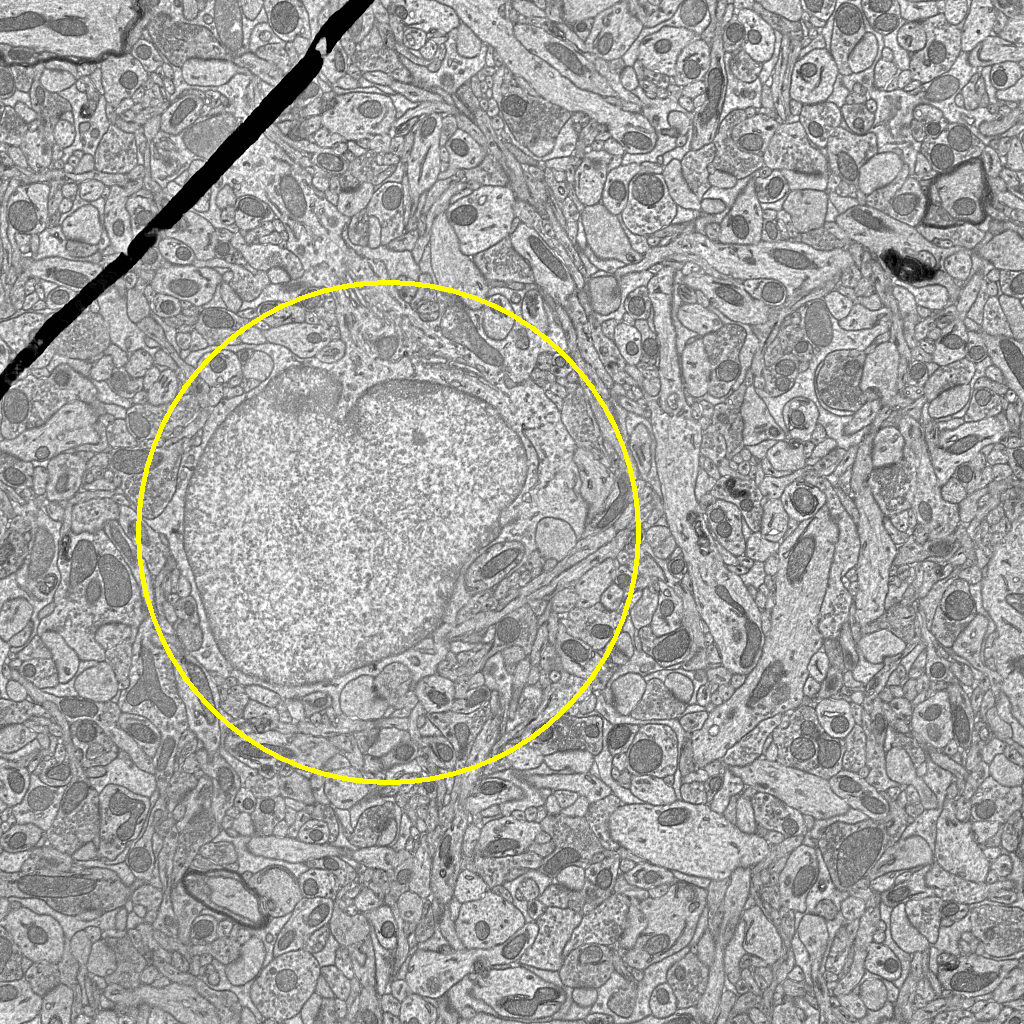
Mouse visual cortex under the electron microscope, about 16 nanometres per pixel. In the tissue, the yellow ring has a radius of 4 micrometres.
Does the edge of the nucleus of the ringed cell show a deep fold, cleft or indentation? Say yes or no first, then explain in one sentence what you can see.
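Yes. The nucleus has one deep notch in its upper border, giving it a heart-like outline.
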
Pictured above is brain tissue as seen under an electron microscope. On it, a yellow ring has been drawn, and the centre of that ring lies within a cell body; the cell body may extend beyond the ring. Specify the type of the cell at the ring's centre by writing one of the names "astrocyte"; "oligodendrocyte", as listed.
astrocyte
